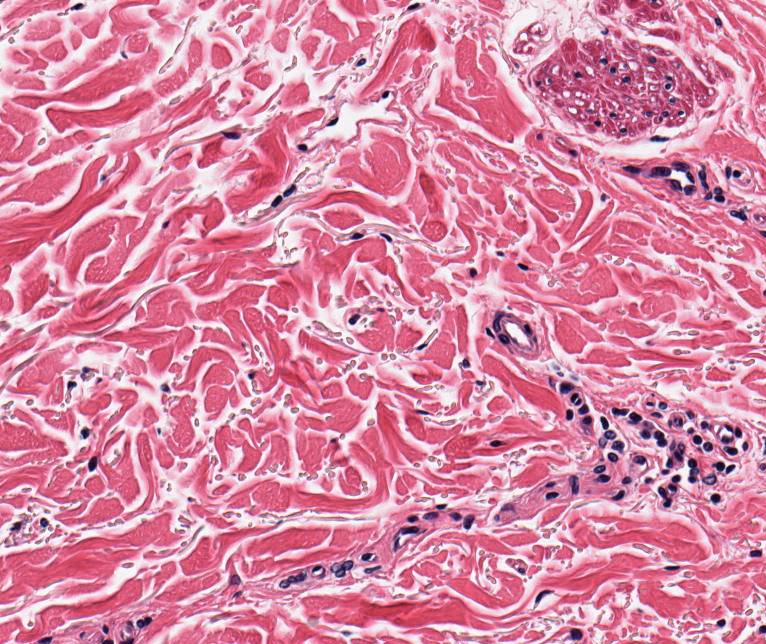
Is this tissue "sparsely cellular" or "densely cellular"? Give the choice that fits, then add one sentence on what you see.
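Sparsely cellular. Sparse small dark spindle-shaped nuclei lie between the collagen bundles.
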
